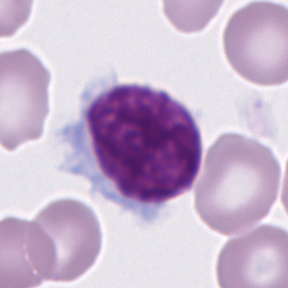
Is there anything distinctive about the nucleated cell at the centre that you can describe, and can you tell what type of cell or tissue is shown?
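Looking at the nucleated cell at the centre, I notice most of its cytoplasm sits to the left of the nucleus, with very little on the right. On that left side the cytoplasmic edge is ragged, drawn out into fine hair-like projections. The nucleus is a single roundish-oval mass, with no lobes. I can't find any vacuoles in the cytoplasm. What we have here is a hairy cell.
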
